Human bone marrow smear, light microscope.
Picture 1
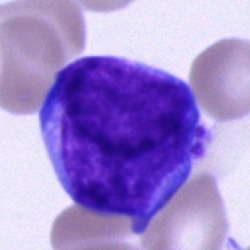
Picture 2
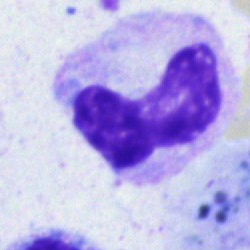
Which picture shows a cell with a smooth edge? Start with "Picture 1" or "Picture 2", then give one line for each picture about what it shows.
Picture 2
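Picture 1: Small rounded blebs protrude from the right edge of the cell.
Picture 2: The cell outline is smooth, without spiky projections.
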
